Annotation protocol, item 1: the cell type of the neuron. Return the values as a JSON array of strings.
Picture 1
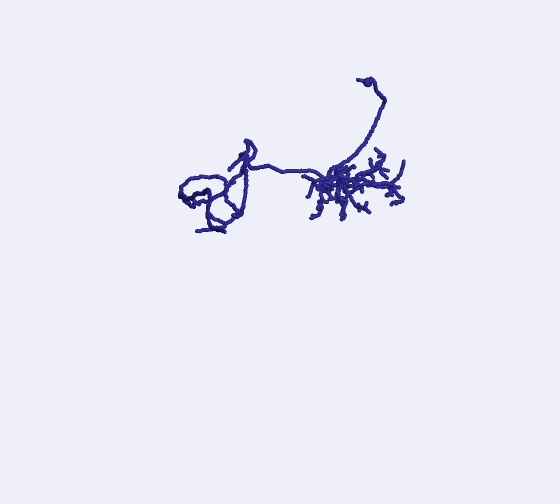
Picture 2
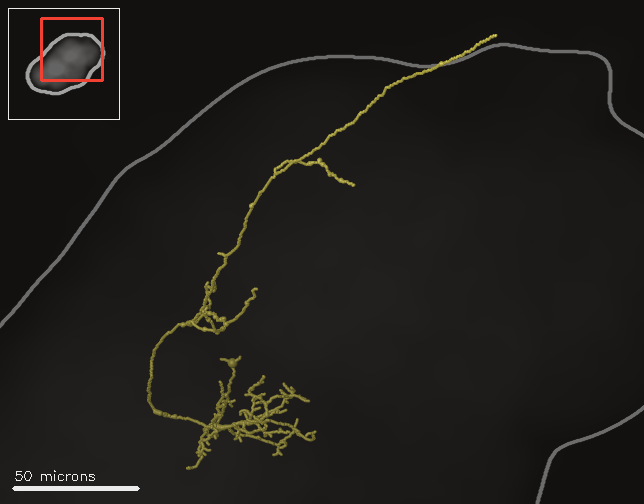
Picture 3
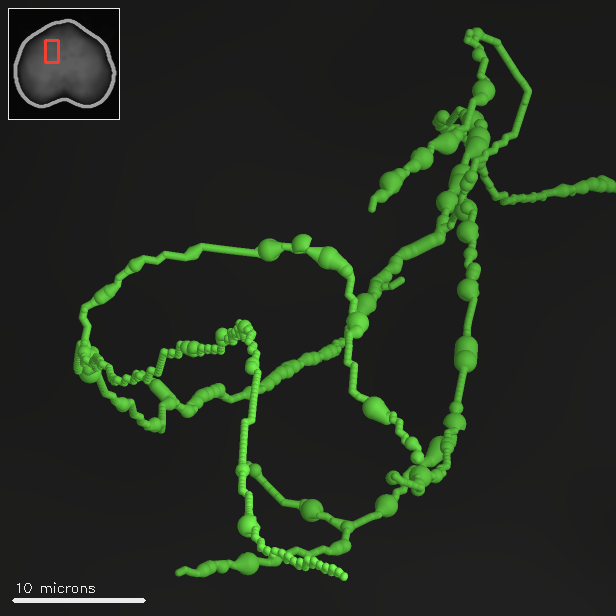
["AN19B099"]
